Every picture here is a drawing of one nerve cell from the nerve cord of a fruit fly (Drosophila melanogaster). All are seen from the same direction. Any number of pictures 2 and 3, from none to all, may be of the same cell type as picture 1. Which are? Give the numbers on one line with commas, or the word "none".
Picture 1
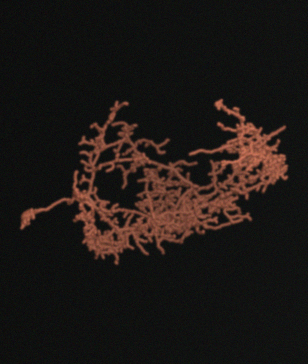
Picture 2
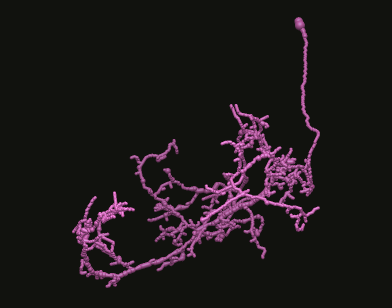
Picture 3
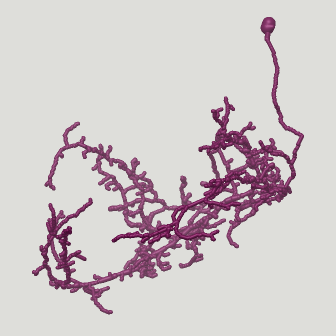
2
